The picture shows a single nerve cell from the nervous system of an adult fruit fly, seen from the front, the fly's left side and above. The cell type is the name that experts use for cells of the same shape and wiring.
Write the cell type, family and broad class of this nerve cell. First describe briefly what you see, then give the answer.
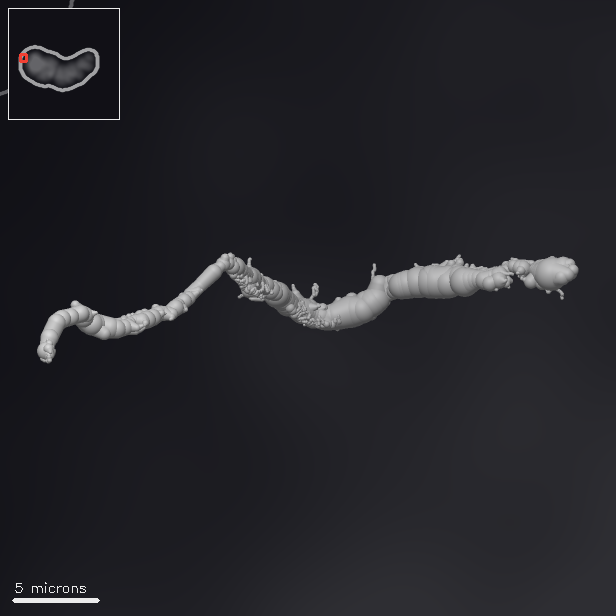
The drawing shows no cell body. From left to right in the picture it spans about 30 microns. Dozens of branch ends can be seen. Its cell type is R1-R6. Its family is called class visual. This is a photoreceptor or other optic-lobe sensory neuron.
